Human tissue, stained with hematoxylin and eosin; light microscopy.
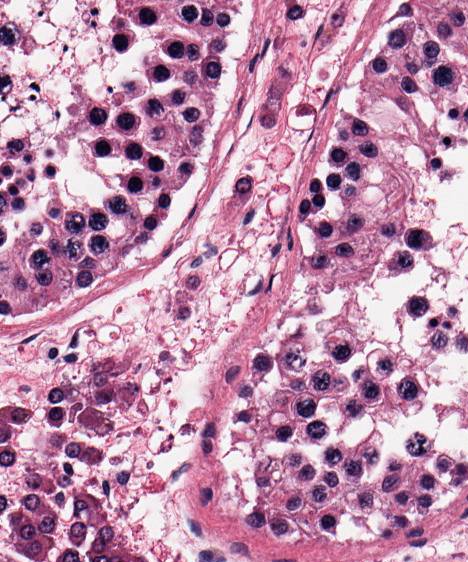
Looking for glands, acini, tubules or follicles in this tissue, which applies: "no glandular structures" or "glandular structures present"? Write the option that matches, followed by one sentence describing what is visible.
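Glandular structures present. The tubules are packed with many rounded cells that have round, dark purple nuclei.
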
